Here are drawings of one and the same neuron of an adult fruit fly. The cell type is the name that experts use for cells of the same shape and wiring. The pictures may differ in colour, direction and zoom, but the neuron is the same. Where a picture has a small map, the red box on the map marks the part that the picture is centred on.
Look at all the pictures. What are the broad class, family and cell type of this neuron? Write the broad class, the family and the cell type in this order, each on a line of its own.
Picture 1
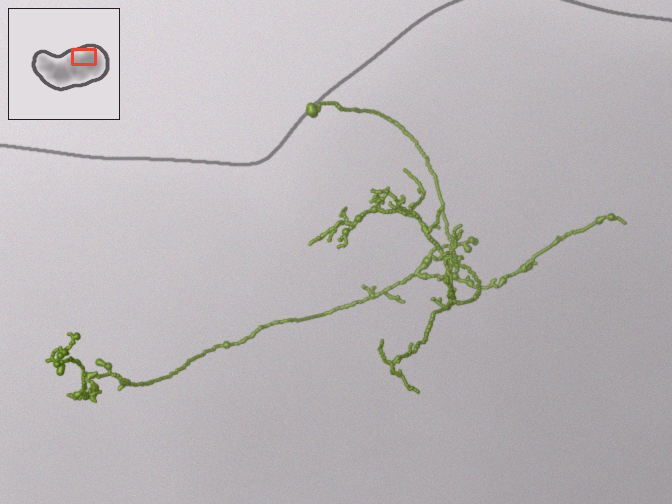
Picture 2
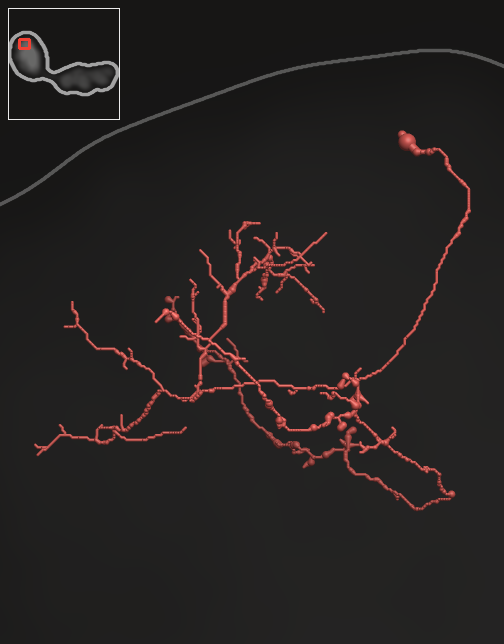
central-brain intrinsic neuron
hemilineage SMPp&v1_posterior
SMP453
